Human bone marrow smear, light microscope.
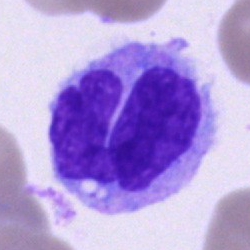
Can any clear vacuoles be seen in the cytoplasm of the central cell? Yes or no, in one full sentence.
Yes, in the cytoplasm of the cell there is at least one clear vacuole.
